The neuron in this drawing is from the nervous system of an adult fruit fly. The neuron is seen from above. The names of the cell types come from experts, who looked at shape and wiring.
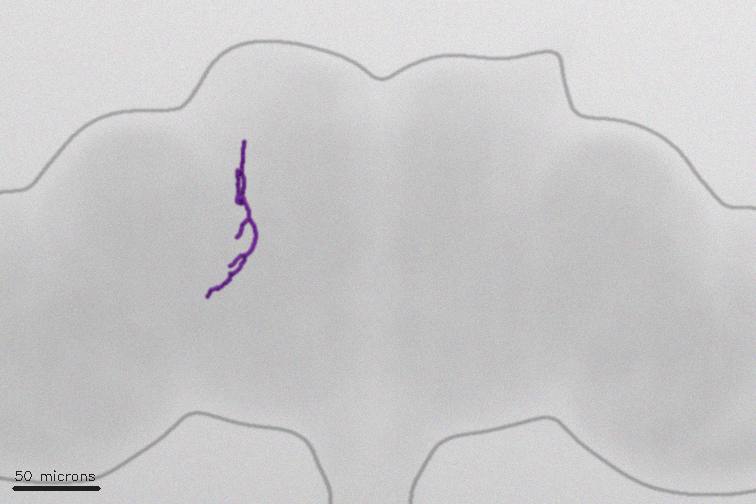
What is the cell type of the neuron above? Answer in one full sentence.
Classified by cell type, this neuron is JO-CL.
